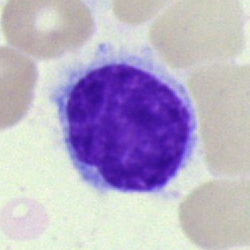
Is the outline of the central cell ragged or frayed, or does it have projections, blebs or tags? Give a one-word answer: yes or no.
Yes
